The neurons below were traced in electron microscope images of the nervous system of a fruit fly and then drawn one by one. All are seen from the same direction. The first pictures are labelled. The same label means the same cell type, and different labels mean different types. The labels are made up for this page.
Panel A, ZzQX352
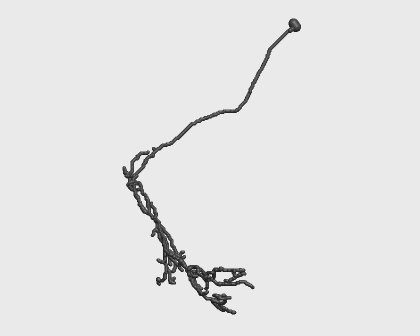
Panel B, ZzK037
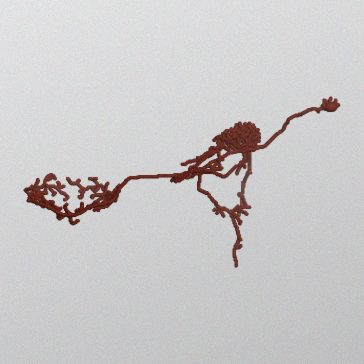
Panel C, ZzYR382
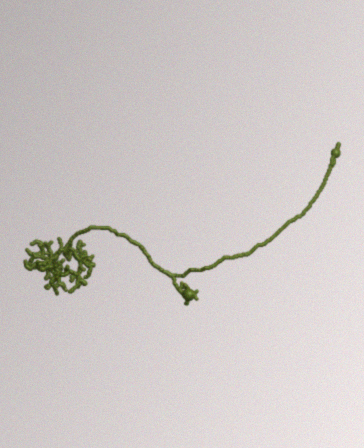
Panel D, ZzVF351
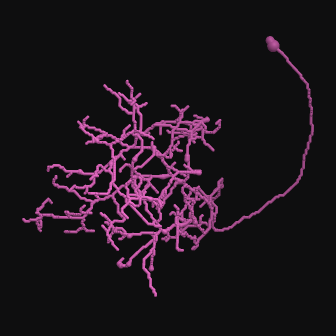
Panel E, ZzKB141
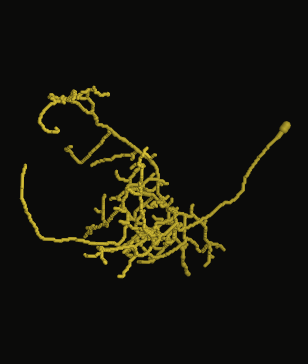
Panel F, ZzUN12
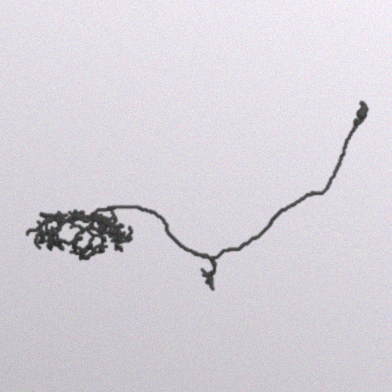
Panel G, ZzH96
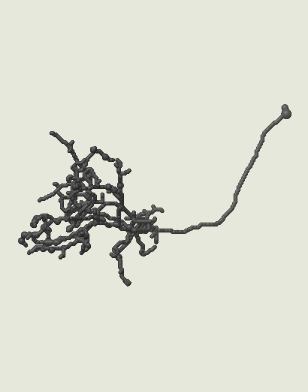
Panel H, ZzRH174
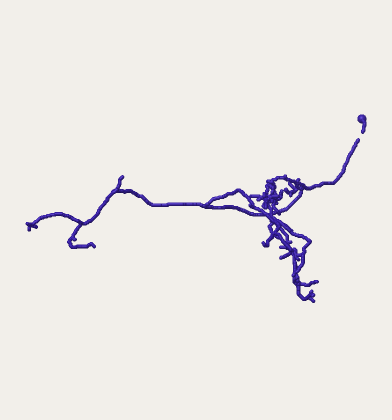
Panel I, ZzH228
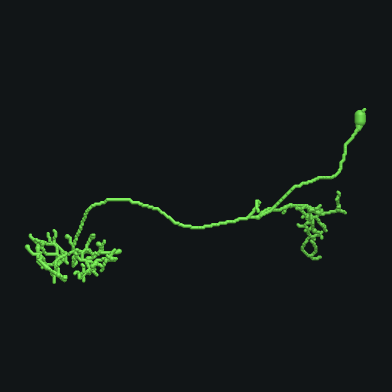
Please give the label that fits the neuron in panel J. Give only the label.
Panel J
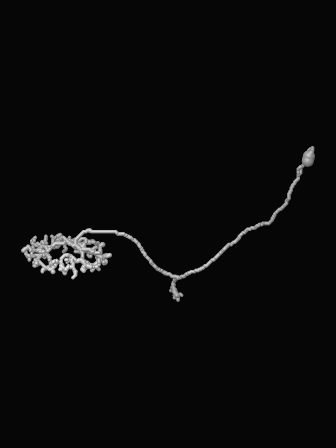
ZzUN12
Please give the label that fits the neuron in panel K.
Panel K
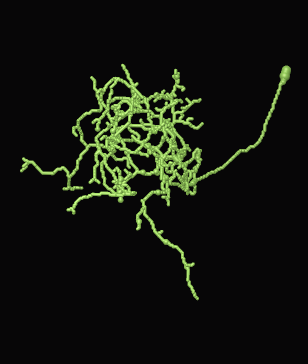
ZzVF351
